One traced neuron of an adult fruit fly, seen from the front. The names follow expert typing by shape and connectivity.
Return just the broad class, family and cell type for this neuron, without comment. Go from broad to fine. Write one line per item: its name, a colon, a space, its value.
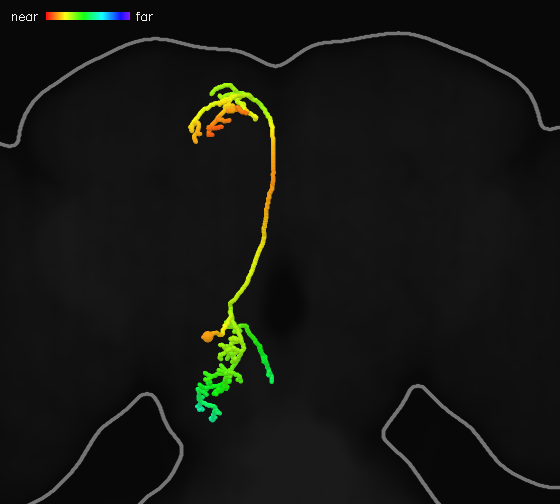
broad class: central-brain intrinsic neuron
family: hemilineage FLAa2
cell type: GNG595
